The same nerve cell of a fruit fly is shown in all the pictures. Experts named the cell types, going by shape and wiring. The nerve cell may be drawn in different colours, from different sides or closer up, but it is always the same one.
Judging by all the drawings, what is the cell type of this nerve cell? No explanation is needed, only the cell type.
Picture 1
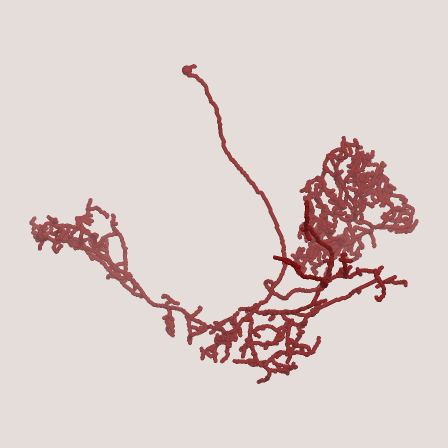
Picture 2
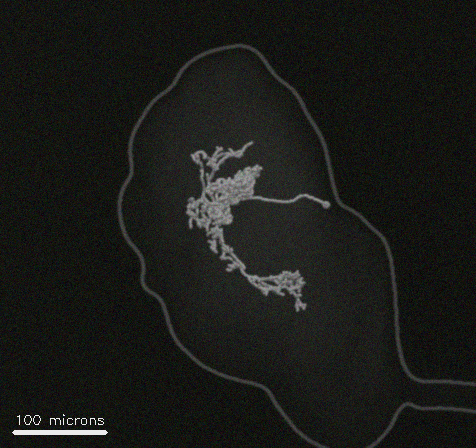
FB2A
